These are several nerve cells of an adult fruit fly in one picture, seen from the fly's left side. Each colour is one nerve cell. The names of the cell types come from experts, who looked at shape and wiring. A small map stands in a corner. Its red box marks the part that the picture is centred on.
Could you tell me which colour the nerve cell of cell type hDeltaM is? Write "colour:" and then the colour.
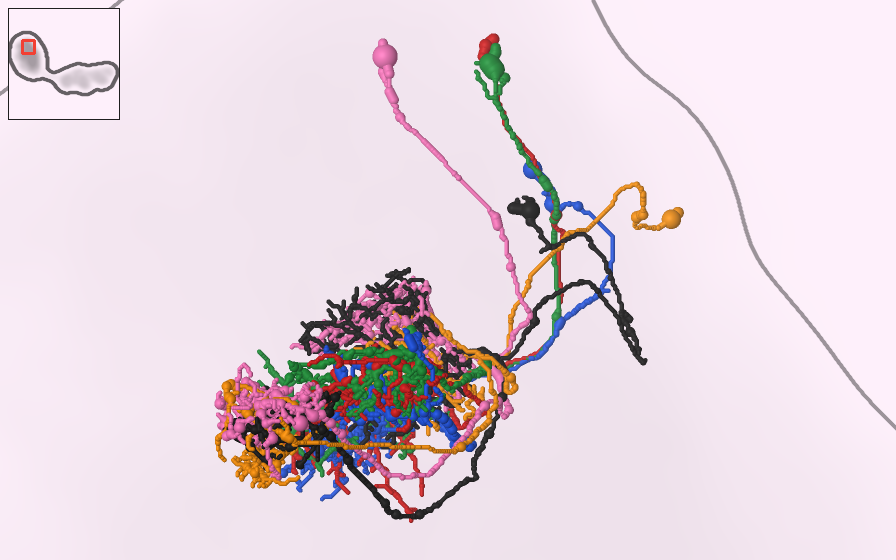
colour: black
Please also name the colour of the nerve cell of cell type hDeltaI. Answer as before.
colour: red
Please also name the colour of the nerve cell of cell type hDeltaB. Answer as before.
colour: blue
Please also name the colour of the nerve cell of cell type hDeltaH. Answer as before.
colour: pink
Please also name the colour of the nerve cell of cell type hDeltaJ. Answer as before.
colour: orange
